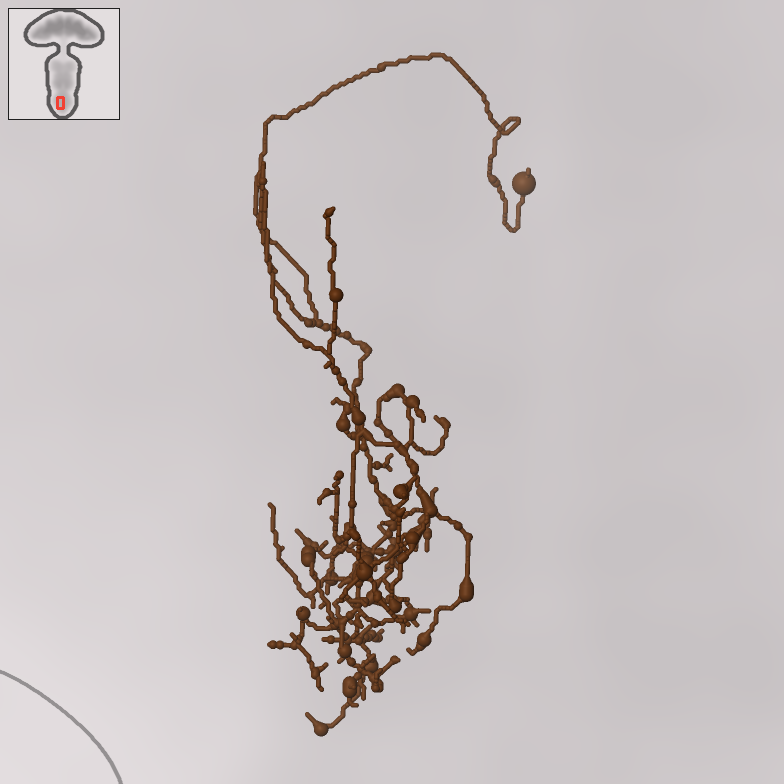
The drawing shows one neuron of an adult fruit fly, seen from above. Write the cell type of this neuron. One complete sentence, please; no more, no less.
This neuron counts as a member of the cell type IN14A121_a.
